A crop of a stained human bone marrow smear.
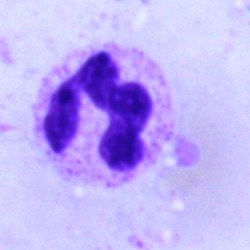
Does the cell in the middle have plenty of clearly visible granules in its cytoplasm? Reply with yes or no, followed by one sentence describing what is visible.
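Yes. Fine pink-violet granules are scattered through the cytoplasm.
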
